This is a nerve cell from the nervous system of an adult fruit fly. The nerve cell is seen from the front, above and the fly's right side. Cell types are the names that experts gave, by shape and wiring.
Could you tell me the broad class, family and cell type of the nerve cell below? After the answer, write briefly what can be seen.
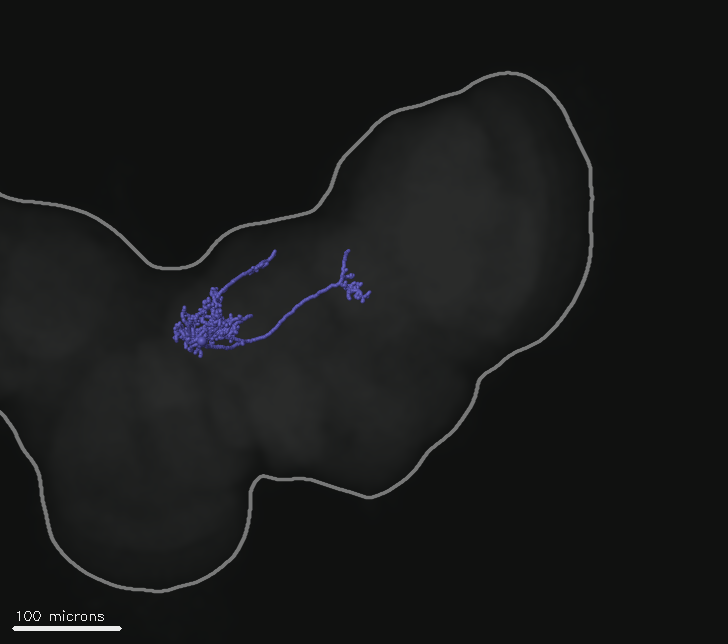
It is a central-brain intrinsic neuron. The family is hemilineage LHl2_dorsal. It is of cell type CB1308. Its cell body lies on the left of the picture. By the scale bar it is about 190 microns wide in this view.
